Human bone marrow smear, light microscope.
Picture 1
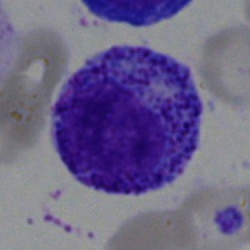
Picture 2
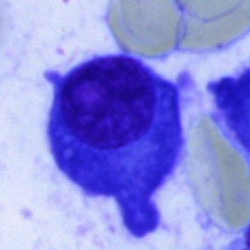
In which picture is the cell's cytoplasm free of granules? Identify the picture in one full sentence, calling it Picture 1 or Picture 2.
Not a single granule can be seen in the cytoplasm of the cell in picture 2.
